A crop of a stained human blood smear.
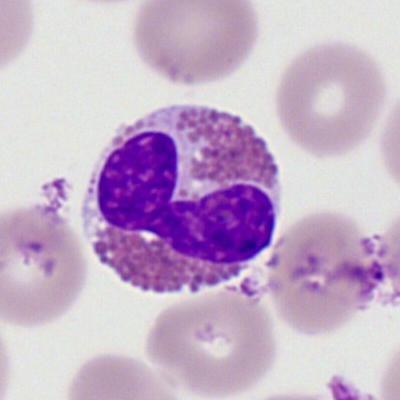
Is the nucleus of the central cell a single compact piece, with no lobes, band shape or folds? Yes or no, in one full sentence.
No, the nucleus is not a single compact piece but two or more distinct lobes.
